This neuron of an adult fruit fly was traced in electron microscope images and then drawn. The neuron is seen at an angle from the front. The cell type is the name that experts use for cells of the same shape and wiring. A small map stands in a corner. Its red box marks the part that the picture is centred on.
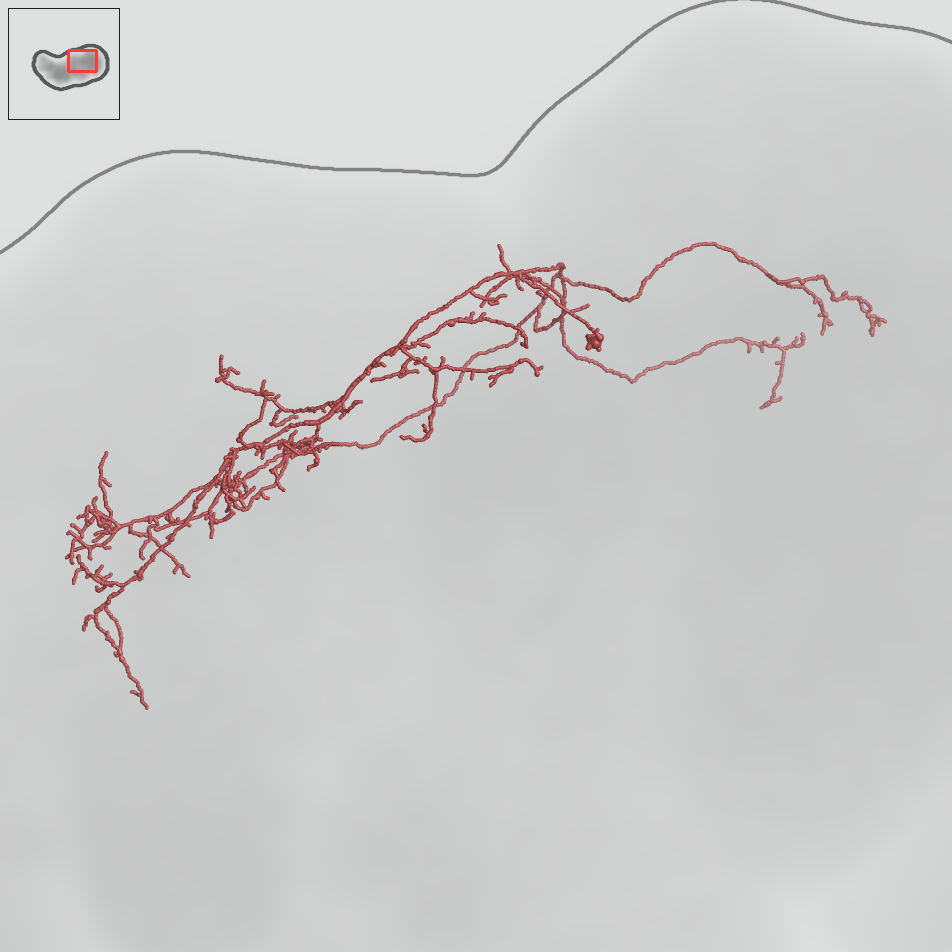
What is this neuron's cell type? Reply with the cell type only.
SIP123m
